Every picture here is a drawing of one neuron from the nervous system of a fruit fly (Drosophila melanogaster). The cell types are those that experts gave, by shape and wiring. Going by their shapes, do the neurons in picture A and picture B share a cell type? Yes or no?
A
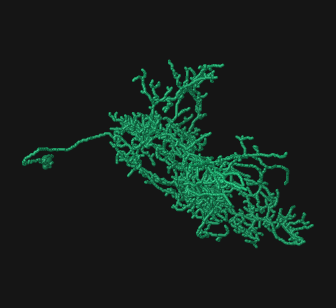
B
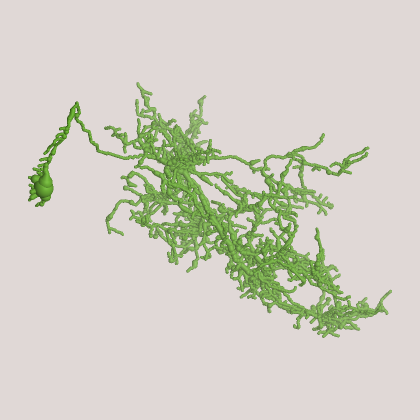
yes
